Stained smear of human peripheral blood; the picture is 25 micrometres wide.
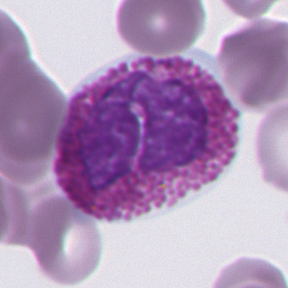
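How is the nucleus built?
Two lobes lie side by side, left and right, with deep purple, fairly dense chromatin.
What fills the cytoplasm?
Coarse, round, reddish-pink granules, packed all around the nucleus.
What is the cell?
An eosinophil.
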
